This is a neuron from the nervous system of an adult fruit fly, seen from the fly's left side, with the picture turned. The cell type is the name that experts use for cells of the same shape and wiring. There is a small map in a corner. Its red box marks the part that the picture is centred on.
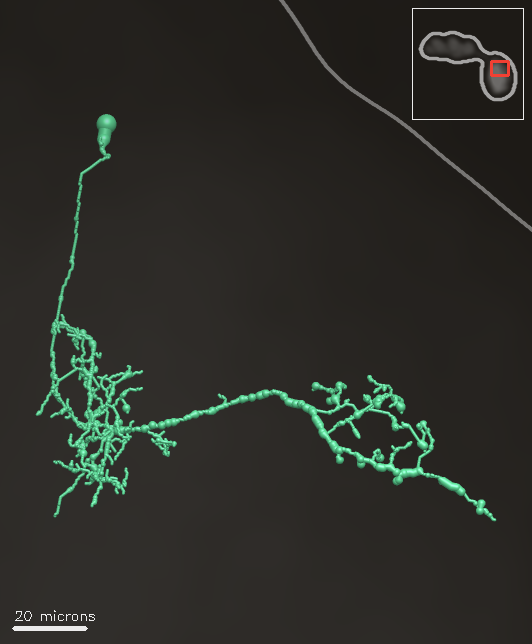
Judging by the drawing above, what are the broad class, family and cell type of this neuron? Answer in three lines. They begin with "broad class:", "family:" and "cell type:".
broad class: central-brain intrinsic neuron
family: hemilineage LB3
cell type: CB1601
